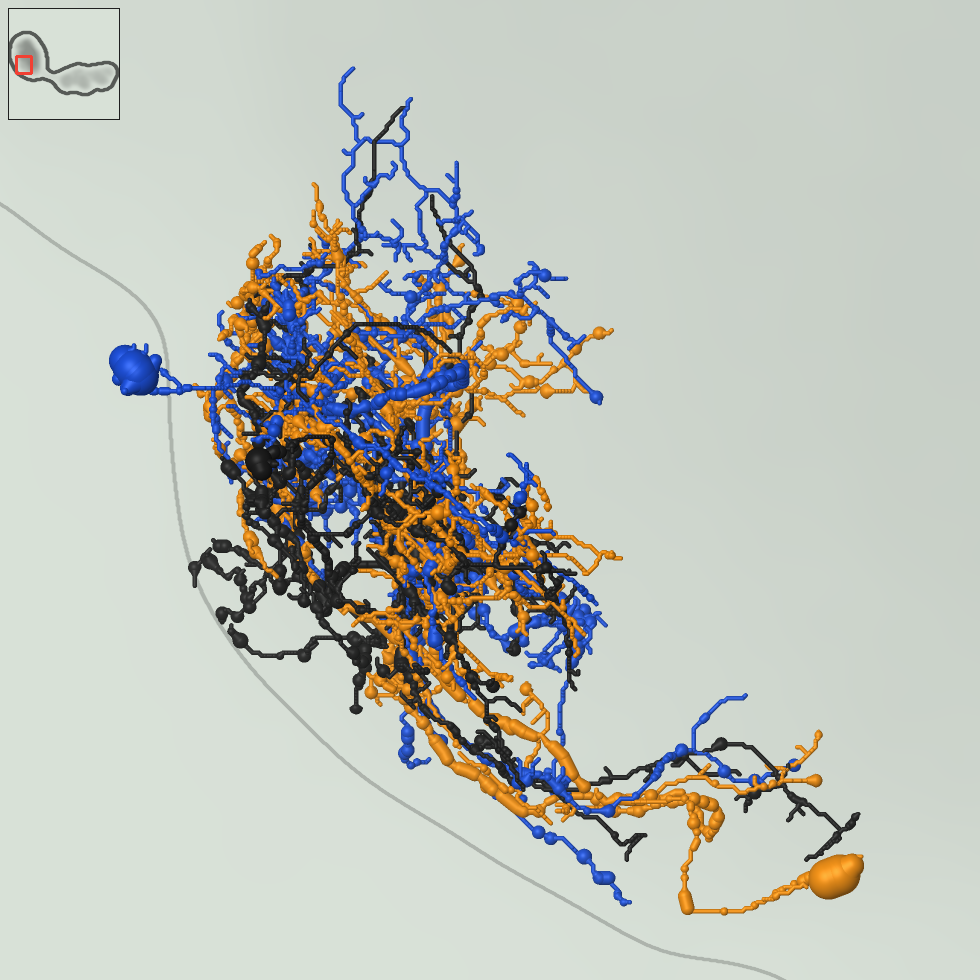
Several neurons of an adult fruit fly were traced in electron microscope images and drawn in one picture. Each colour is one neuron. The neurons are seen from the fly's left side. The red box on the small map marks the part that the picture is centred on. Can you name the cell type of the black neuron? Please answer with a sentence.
The cell type is GNG170.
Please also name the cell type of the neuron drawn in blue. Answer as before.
The cell type is GNG049.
